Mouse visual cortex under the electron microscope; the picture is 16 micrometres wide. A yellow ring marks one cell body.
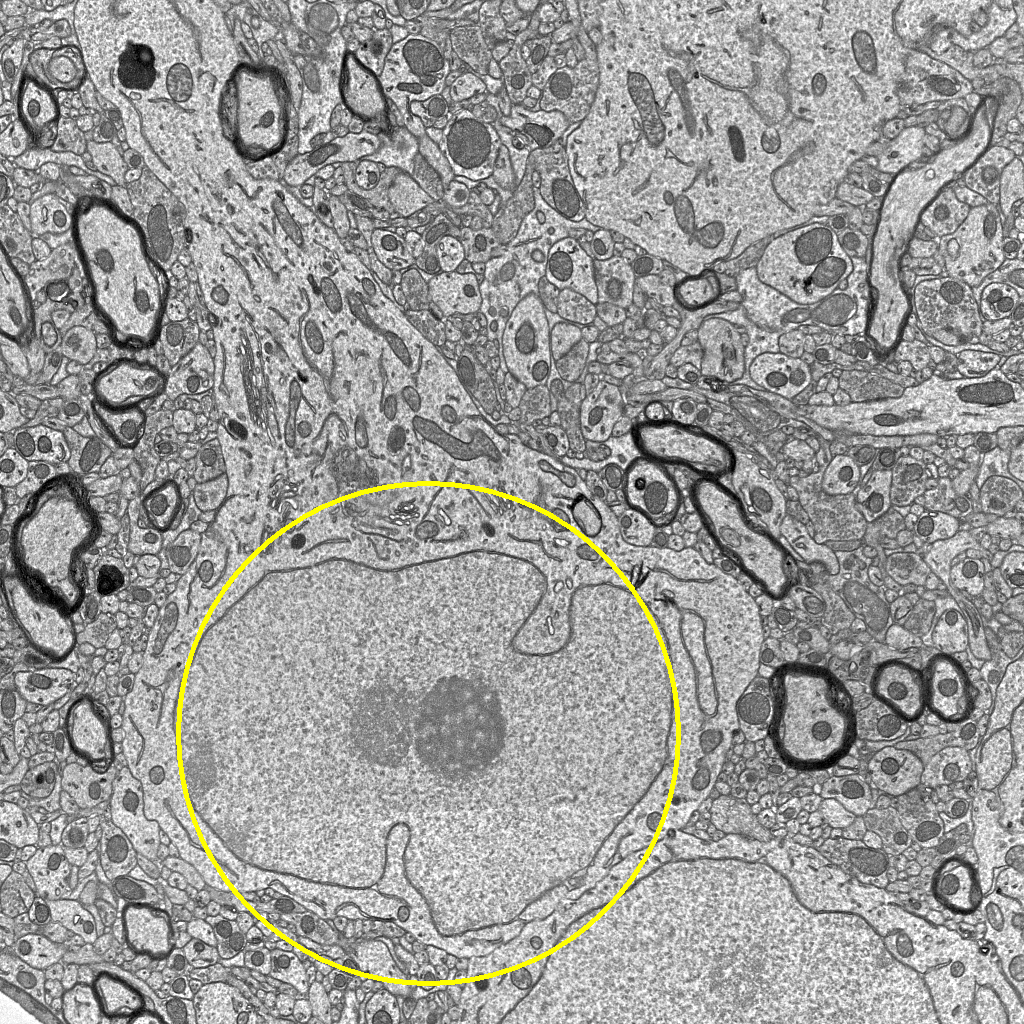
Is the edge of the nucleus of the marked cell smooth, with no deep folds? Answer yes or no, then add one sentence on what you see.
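No. The nuclear envelope has two deep infoldings, one entering from the upper right and one from the bottom.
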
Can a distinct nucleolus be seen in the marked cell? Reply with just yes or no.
Yes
